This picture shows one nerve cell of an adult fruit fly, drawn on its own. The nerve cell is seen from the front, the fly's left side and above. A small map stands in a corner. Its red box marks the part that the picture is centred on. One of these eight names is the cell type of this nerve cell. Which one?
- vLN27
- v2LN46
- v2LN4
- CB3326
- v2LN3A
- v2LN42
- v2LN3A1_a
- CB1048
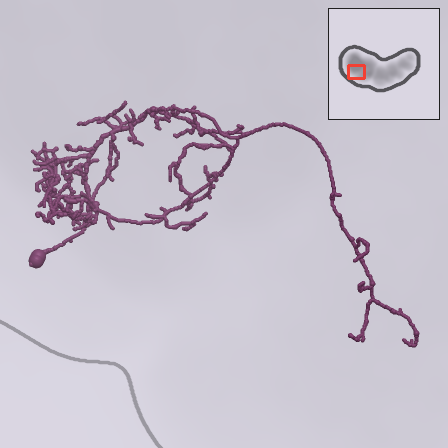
v2LN42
